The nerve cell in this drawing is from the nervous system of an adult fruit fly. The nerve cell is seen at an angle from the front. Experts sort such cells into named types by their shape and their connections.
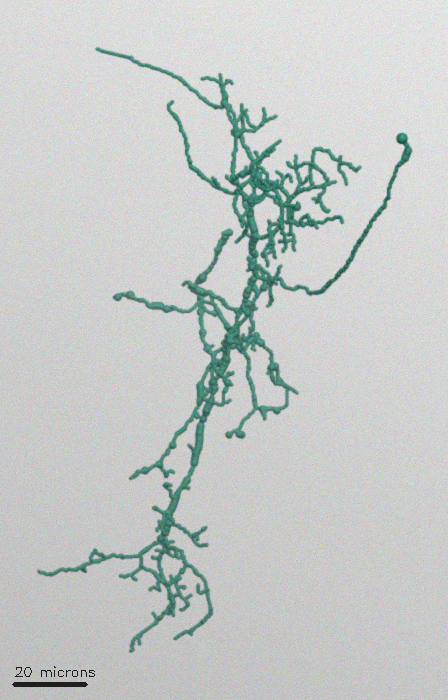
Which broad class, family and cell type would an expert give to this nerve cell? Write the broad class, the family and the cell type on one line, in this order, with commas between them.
central-brain intrinsic neuron, hemilineage LHl4_posterior, LHPV2i2_a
